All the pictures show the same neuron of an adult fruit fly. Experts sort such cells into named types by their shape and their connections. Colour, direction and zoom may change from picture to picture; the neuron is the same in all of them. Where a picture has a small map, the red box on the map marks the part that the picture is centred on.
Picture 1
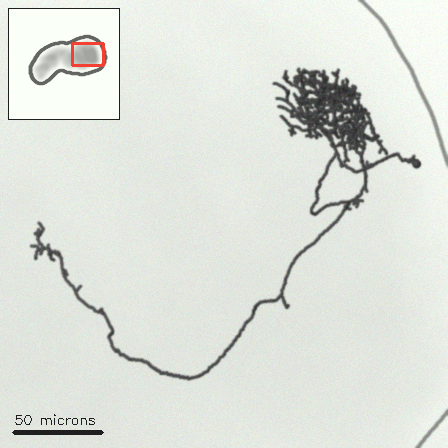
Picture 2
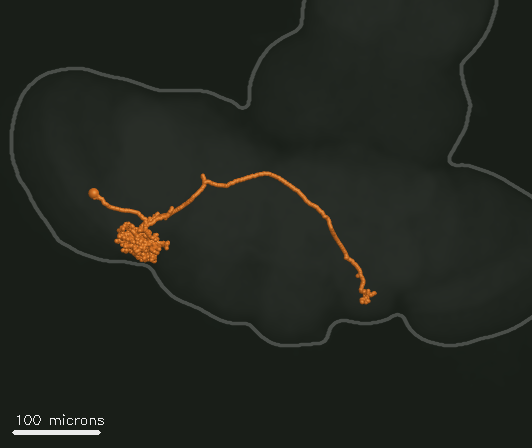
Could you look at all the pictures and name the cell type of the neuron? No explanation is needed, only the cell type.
AVLP194_a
